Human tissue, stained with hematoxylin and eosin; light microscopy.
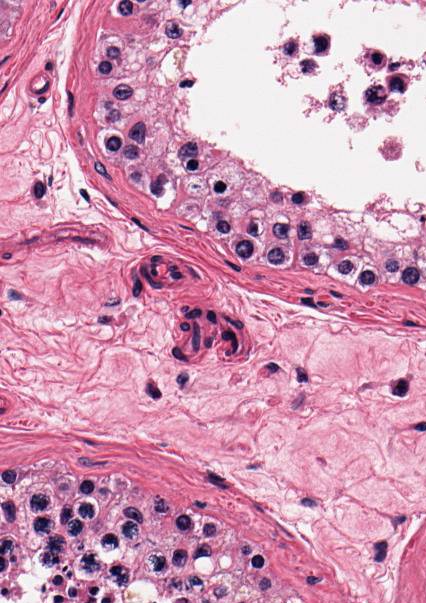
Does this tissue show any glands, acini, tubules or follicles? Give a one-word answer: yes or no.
Yes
